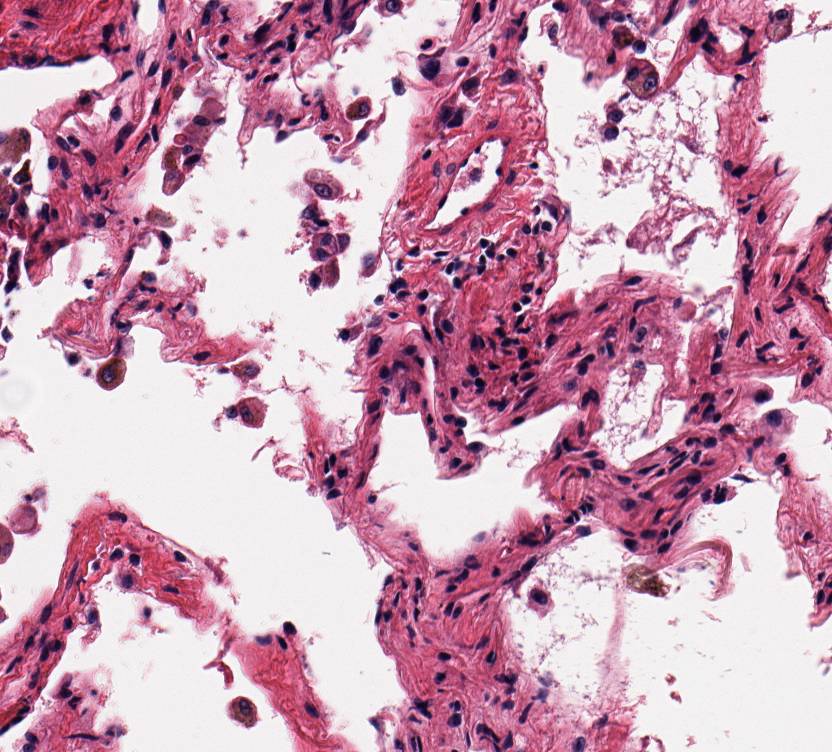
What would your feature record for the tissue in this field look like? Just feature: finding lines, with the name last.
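Network: branching pink fibrous bands separating large empty spaces throughout the field
Fibres: strongly eosinophilic and wavy, running along the length of each band
Nuclei: more crowded in the central bands than in the thinner bands at the left edge
Macrophages: rounded, with brown granular cytoplasm, lying free in the spaces, mostly on the left
Tissue: lung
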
